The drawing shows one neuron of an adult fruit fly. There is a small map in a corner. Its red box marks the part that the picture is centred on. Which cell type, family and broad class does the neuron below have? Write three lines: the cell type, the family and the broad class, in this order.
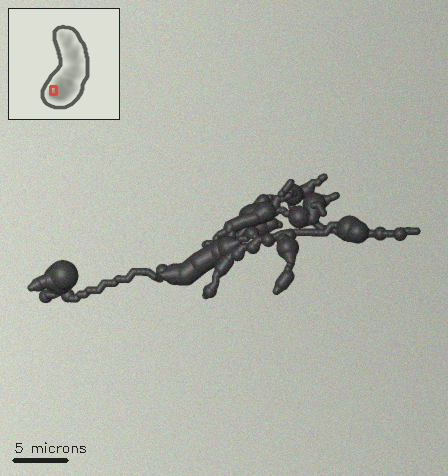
T5a
T
optic-lobe intrinsic neuron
